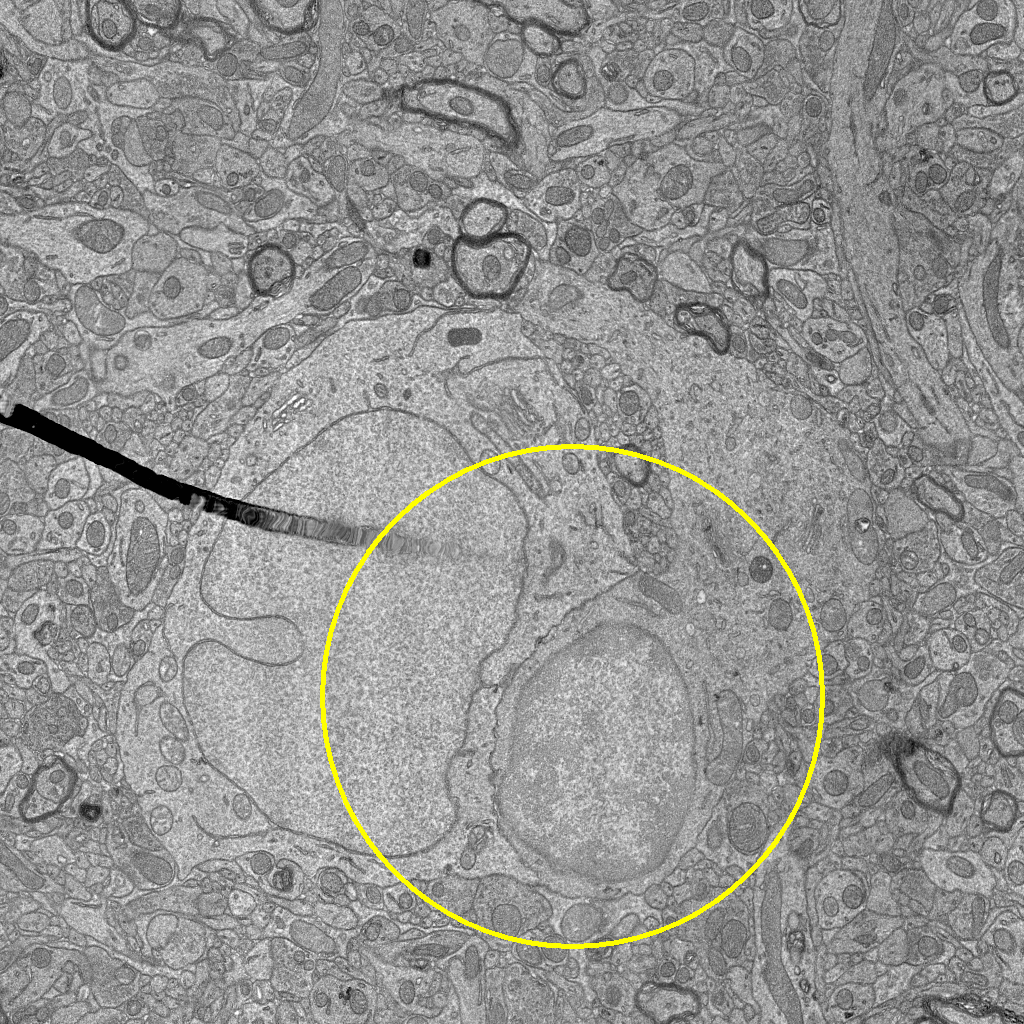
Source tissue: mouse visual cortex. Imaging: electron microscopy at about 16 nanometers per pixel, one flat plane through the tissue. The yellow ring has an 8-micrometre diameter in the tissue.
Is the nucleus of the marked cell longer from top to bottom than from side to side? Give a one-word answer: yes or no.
Yes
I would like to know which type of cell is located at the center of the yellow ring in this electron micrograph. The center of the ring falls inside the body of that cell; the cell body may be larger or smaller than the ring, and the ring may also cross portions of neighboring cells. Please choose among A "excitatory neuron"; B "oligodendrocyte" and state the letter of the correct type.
B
